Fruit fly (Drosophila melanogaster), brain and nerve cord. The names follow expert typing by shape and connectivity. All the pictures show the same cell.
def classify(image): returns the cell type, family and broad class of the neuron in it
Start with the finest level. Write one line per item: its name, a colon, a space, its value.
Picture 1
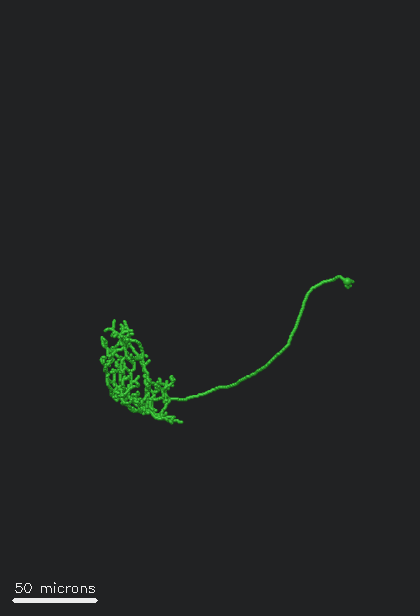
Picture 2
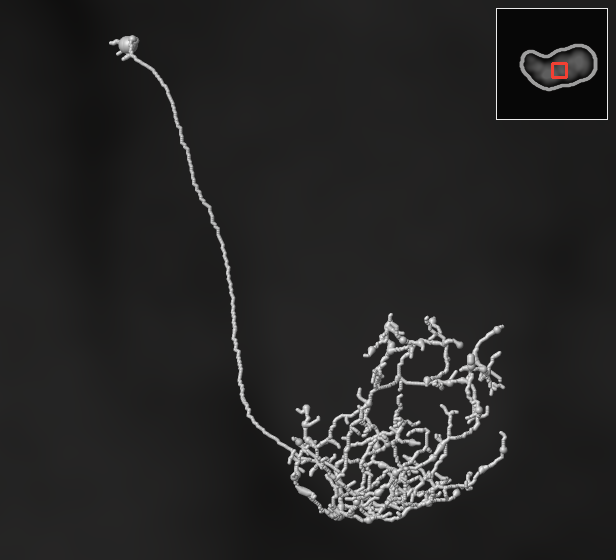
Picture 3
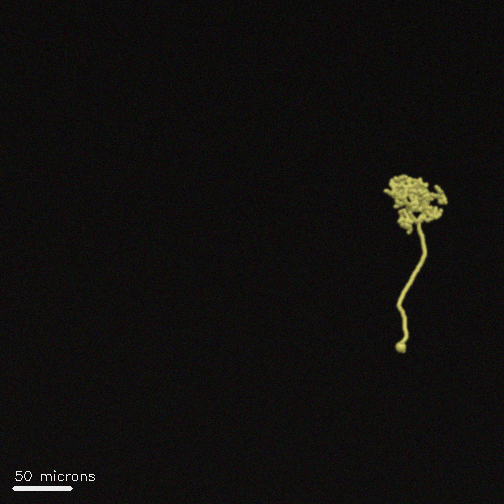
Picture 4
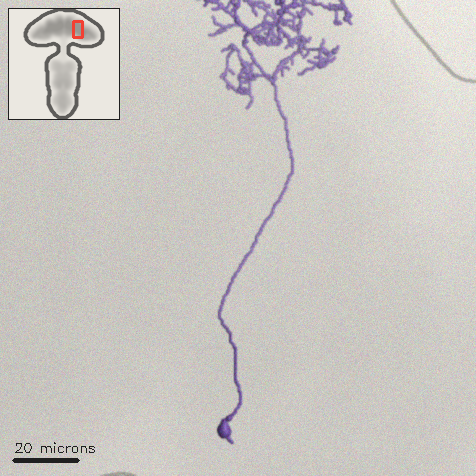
cell type: AVLP550_b
family: hemilineage VLPp1
broad class: central-brain intrinsic neuron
